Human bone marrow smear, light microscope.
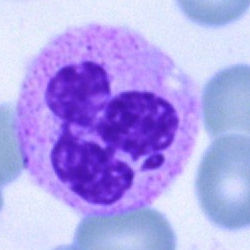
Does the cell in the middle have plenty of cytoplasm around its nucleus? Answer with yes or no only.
Yes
